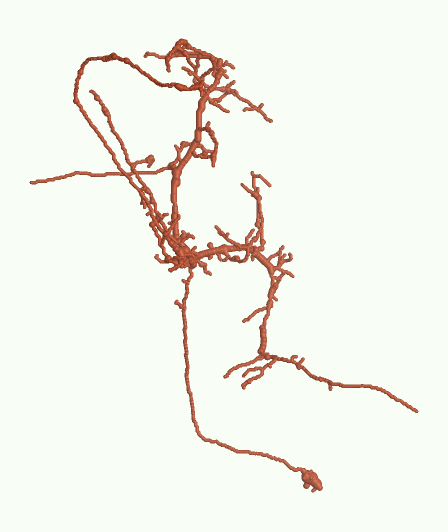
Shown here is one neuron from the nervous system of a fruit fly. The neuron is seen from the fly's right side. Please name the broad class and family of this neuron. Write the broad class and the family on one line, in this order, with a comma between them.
nerve-cord intrinsic neuron, hemilineage 08B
